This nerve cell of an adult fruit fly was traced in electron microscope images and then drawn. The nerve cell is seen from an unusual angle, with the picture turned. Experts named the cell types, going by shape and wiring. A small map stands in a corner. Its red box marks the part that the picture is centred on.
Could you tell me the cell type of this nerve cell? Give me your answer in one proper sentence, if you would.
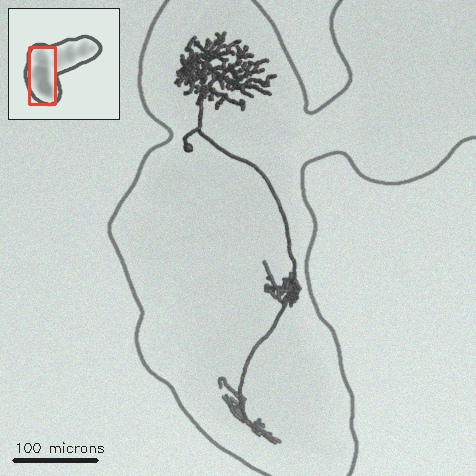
Typed by cell type, the nerve cell is MeVPMe5.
